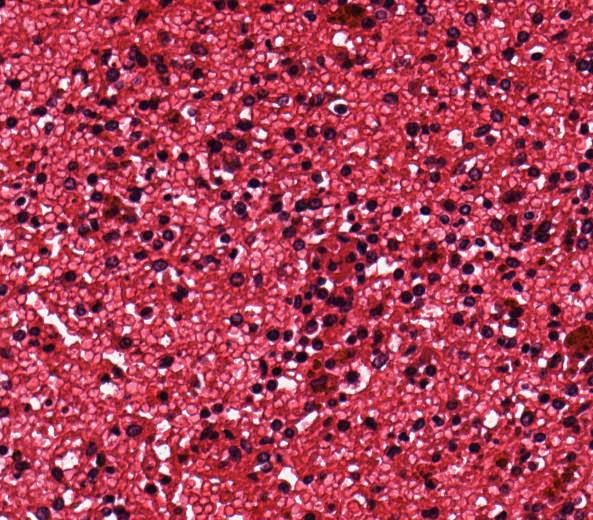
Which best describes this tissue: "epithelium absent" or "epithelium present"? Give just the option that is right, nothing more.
Epithelium absent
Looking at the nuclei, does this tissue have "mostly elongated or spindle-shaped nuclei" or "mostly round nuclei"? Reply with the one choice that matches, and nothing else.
Mostly round nuclei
